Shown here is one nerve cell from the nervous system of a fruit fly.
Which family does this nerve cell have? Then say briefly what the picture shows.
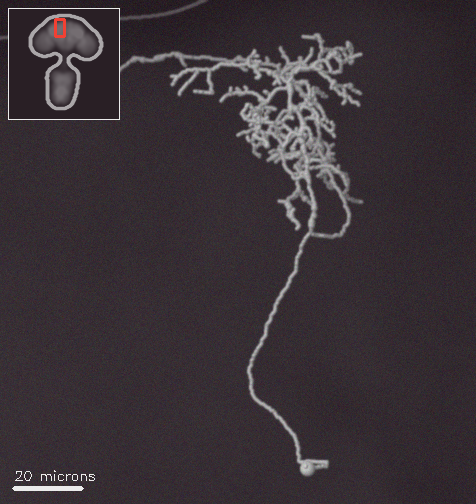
Its family is hemilineage DM4_dorsal. This is a central-brain intrinsic neuron. It lies in the brain. From top to bottom in the picture it spans about 130 microns. Dozens of branch ends can be seen.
